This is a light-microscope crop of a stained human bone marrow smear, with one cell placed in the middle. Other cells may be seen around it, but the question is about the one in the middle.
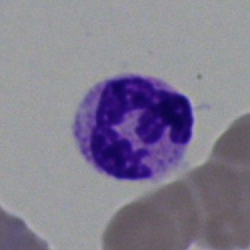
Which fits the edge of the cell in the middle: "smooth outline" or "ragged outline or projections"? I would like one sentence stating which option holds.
In outline, this cell is smooth rather than rough.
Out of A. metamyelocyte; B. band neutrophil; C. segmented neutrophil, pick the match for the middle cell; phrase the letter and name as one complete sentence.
Option C is correct in naming the middle cell a segmented neutrophil.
